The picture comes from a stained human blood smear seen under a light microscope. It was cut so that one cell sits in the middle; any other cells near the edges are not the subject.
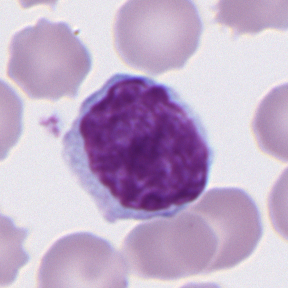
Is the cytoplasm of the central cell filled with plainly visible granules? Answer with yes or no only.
No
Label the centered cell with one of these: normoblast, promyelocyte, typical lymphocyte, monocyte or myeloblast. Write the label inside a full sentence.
Where the crop is centred, there is a typical lymphocyte.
